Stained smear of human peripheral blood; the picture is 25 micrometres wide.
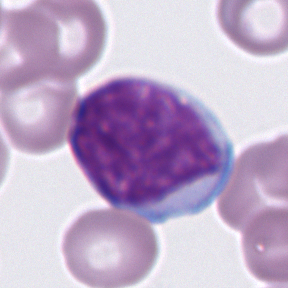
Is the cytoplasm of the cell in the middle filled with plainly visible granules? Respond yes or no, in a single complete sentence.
No, its cytoplasm is free of any visible granules.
